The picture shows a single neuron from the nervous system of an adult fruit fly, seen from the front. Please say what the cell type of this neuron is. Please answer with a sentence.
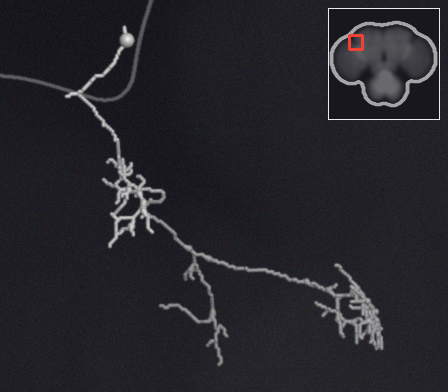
The cell type is TmY17.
